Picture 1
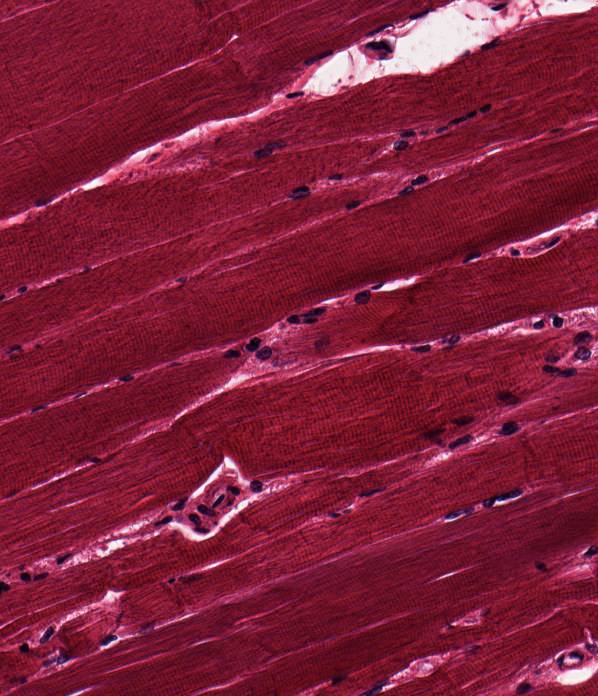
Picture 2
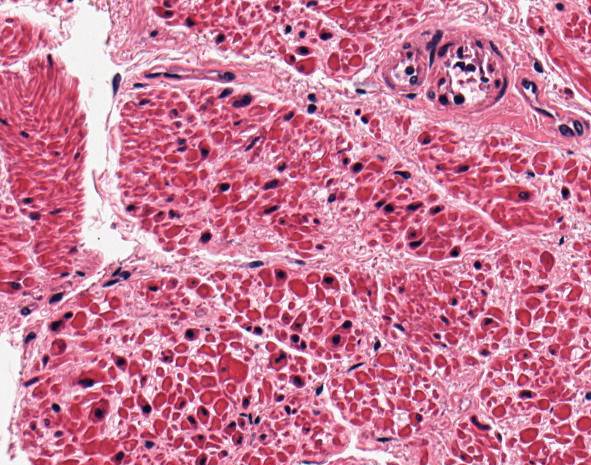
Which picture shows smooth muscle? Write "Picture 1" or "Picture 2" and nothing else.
Picture 2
